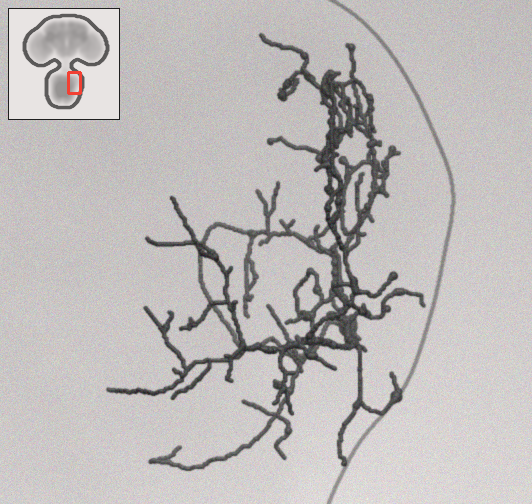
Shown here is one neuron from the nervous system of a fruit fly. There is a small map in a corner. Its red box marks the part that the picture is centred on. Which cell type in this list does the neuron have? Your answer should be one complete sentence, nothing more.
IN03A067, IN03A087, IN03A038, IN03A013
With respect to cell type, this neuron is IN03A087.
